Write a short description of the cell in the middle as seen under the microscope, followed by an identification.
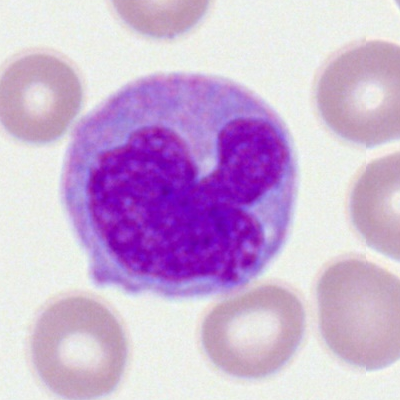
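Look first at the outline: roughly round, with a small irregular bulge at the lower left. The nucleus is irregular, folded into lobes, with a deep notch on top. A moderate rim of pale lilac-blue cytoplasm surrounds it, widest above, holding fine, dusty pinkish-purple granules. It's a monocyte.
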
